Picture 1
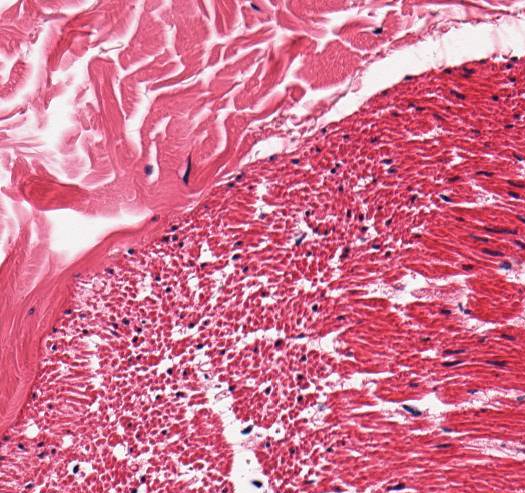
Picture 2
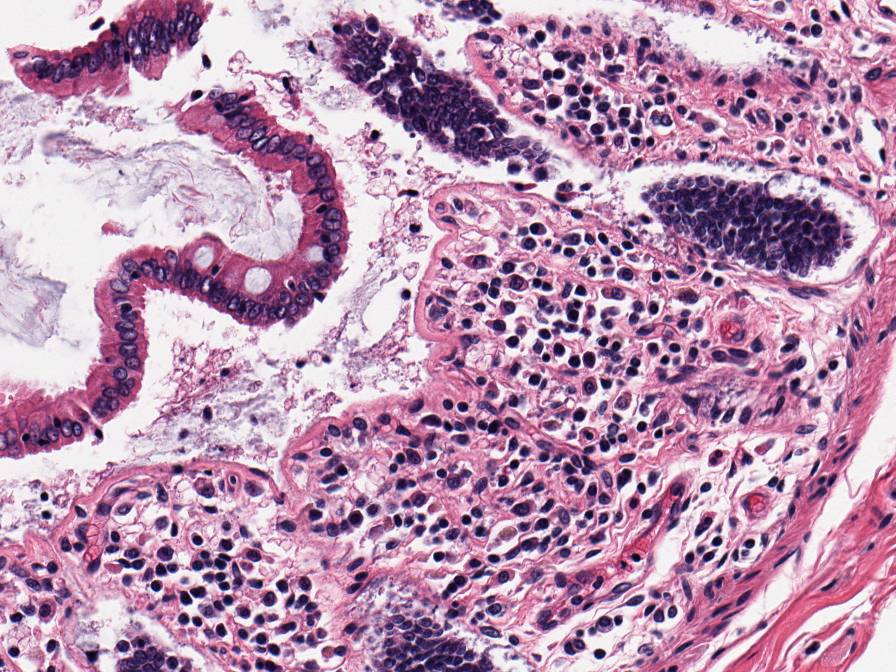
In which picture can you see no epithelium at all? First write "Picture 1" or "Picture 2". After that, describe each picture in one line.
Picture 1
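What picture 1 shows: No epithelium is present anywhere in the field.
What picture 2 shows: In the upper left a folded strip of tall columnar epithelium has pink cytoplasm and a row of nuclei lying toward the cell bases.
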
